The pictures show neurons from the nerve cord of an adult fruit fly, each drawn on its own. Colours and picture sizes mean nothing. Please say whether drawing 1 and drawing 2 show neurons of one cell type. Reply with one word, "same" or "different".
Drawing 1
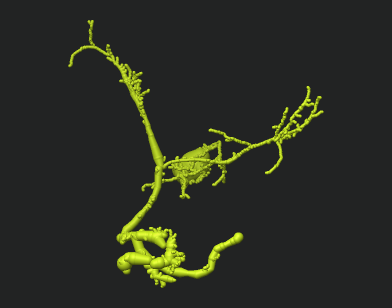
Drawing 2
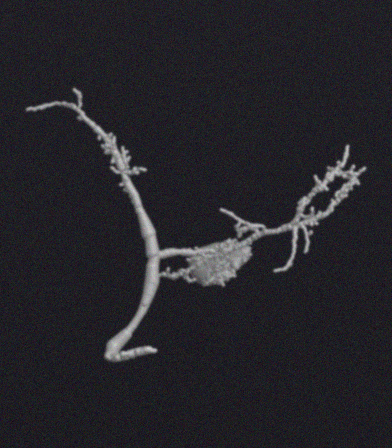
same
